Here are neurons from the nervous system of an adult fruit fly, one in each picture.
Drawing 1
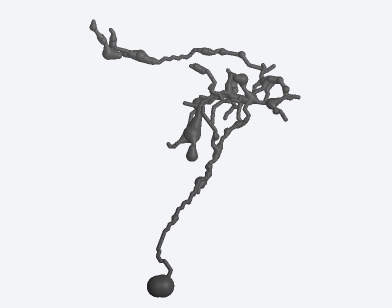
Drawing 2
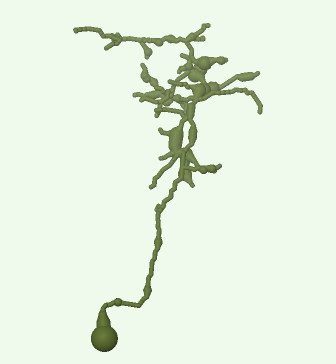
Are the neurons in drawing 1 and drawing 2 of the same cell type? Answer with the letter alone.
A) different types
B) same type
B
